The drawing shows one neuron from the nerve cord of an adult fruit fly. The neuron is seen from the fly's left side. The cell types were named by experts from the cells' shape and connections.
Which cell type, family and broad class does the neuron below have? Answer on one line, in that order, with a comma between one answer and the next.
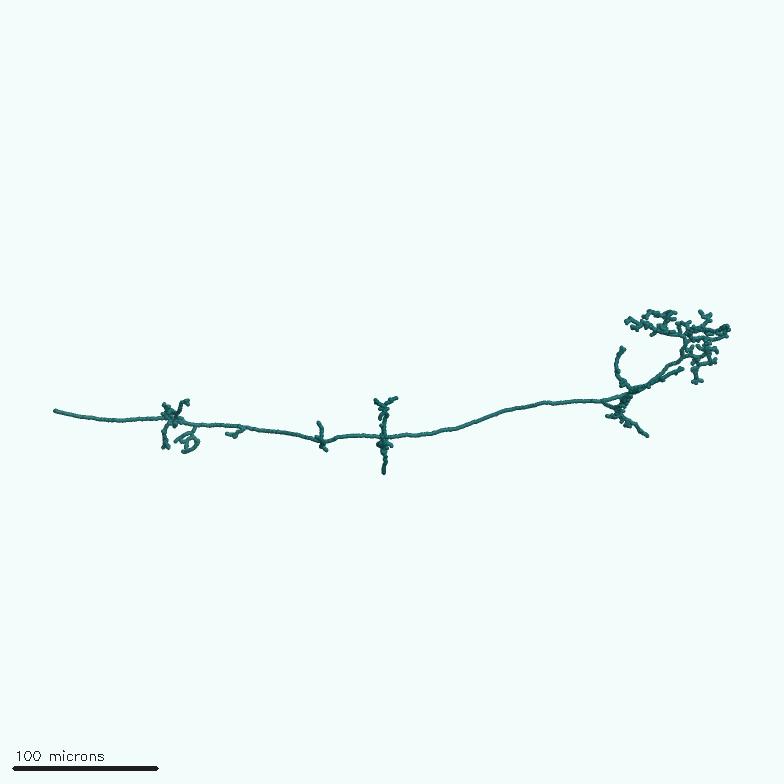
DNg21, DNg, descending neuron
